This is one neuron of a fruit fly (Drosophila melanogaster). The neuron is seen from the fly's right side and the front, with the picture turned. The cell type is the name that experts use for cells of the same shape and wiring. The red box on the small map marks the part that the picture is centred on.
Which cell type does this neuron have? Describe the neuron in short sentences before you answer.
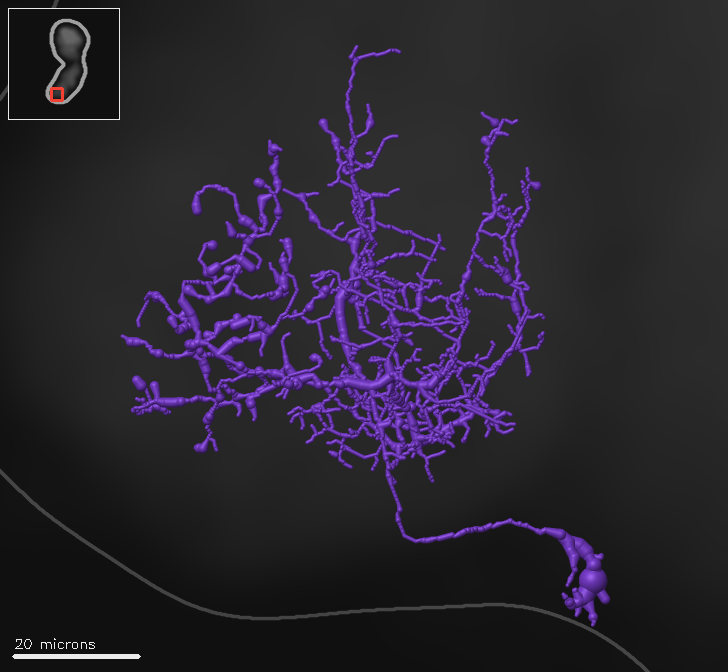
The cell body can be seen at the lower right of the picture. From top to bottom in the picture it spans about 95 microns. More than a hundred branch ends can be seen. Its broad class is nerve-cord intrinsic neuron. It is of cell type INXXX282.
